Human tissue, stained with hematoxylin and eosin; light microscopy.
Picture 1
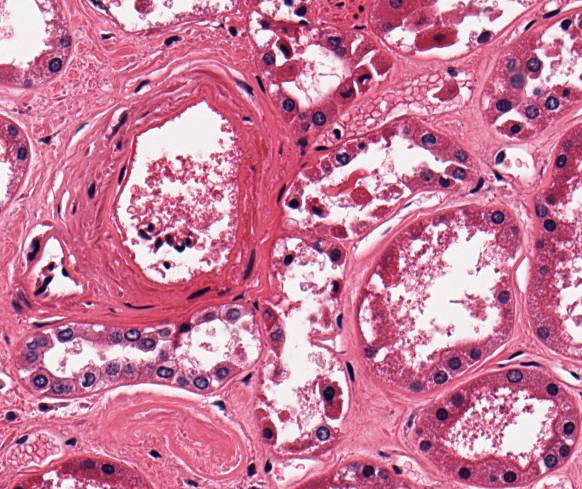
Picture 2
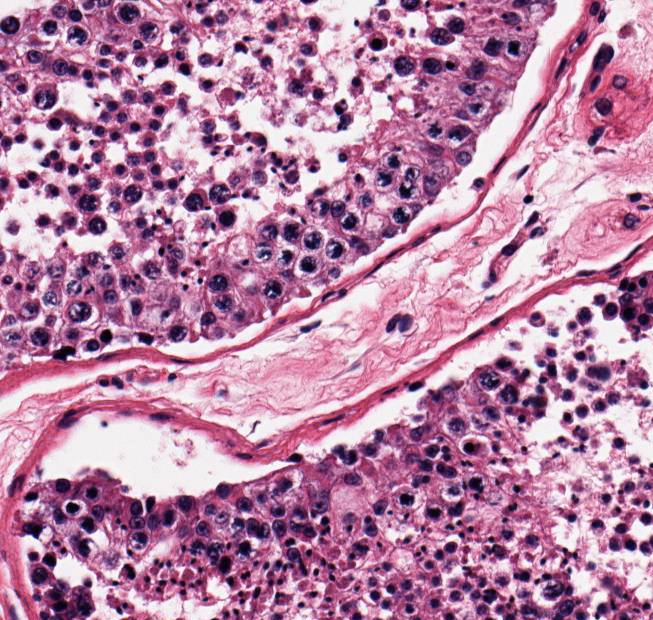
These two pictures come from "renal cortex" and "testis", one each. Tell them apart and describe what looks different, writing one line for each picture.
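Picture 1 – renal cortex. The tubules are lined by a single layer of cuboidal cells with pink granular cytoplasm.
Picture 2 – testis. Each tubule is lined by a stratified epithelium of many layers of rounded germ cells.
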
